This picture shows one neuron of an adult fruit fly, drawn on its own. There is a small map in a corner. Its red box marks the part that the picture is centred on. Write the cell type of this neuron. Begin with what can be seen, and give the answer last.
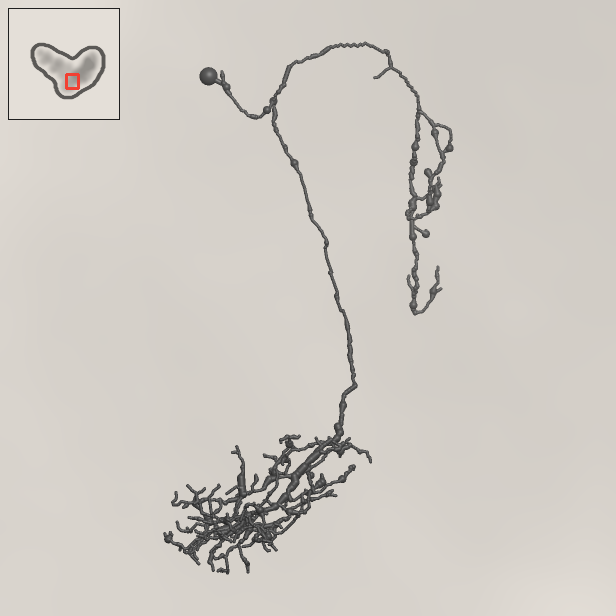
Dozens of branch ends can be seen. In this view it is taller than it is wide. Its broad class is visual projection neuron. Its cell type is LC21.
